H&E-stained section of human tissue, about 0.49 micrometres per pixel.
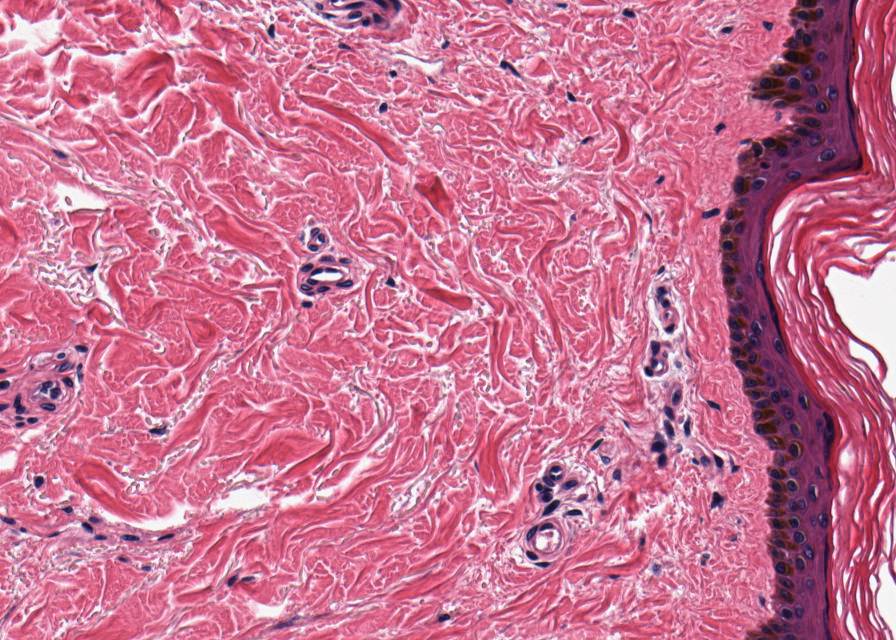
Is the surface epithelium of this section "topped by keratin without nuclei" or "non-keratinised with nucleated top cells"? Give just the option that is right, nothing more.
Topped by keratin without nuclei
